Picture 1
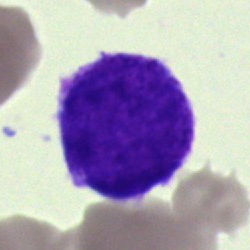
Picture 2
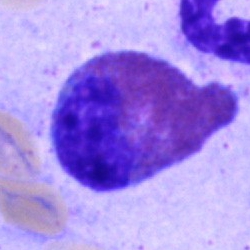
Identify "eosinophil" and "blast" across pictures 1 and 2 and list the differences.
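Let me sort these out: the first picture is the blast, the second the eosinophil. In the blast, the nucleus fills nearly the whole round cell, and I can see almost no cytoplasm around it.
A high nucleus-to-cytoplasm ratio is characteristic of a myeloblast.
The eosinophil is quite different on that point, since its cytoplasm is plentiful and fills most of the right half of the cell. Turning to its chromatin, I find it coarse, with darker clumped patches. Back in the blast, I can make out no nucleolus and no granules, only a small paler purple bulge projecting from the left edge. The eosinophil's cytoplasm shows no clear vacuoles. Part of a dark purple nucleus belonging to another cell sits at the top right corner of that second picture.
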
